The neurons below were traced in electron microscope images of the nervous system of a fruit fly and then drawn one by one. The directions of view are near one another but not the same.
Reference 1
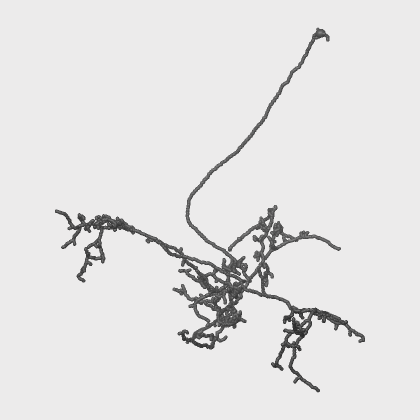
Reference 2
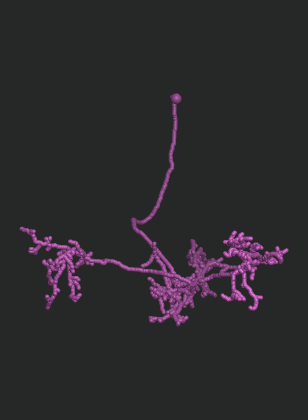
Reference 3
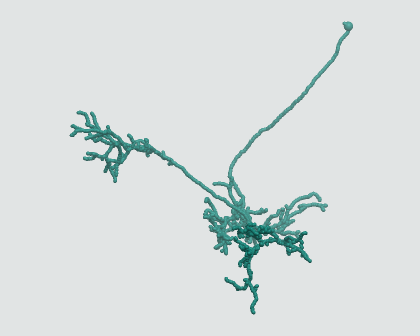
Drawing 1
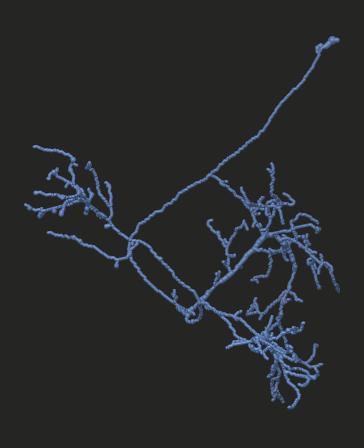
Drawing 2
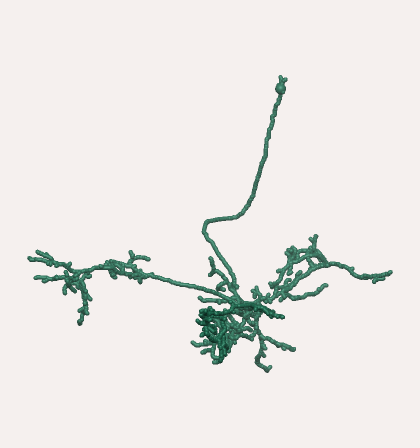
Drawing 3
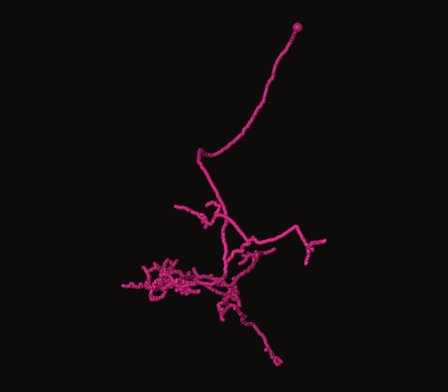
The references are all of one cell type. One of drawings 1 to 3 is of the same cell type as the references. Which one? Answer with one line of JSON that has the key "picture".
{"picture": 2}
